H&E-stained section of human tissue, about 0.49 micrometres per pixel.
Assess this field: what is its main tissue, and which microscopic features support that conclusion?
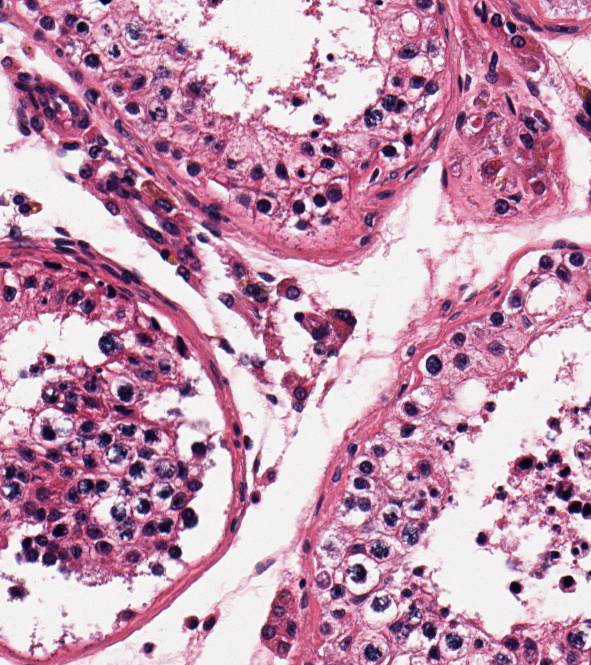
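Seminiferous tubule: several of these tubules lie in the field. Their lining settles it, a stratified epithelium several cell layers deep.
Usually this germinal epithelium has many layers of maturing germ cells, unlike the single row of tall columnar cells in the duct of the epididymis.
Pink fibrous layers with flattened, elongated nuclei bound the tubules.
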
